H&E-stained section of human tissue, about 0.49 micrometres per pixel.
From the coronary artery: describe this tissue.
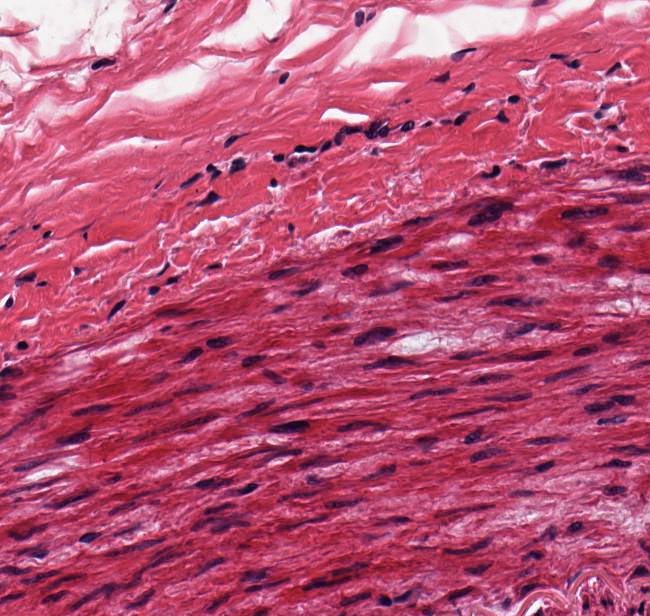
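On layout: an upper band of wavy collagenous tissue sits over a larger lower region of closely packed smooth muscle. On orientation: the muscle cells run roughly parallel, in one direction. On nuclei: they are elongated and cigar-shaped. On cytoplasm: it stains deep pink with eosin.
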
